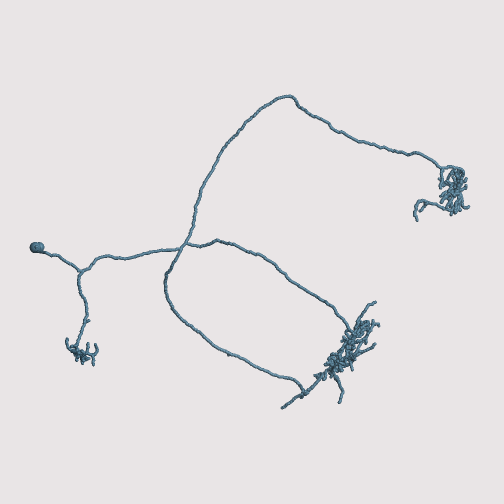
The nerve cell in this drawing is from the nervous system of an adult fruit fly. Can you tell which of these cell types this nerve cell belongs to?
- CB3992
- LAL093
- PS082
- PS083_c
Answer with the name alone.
PS082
